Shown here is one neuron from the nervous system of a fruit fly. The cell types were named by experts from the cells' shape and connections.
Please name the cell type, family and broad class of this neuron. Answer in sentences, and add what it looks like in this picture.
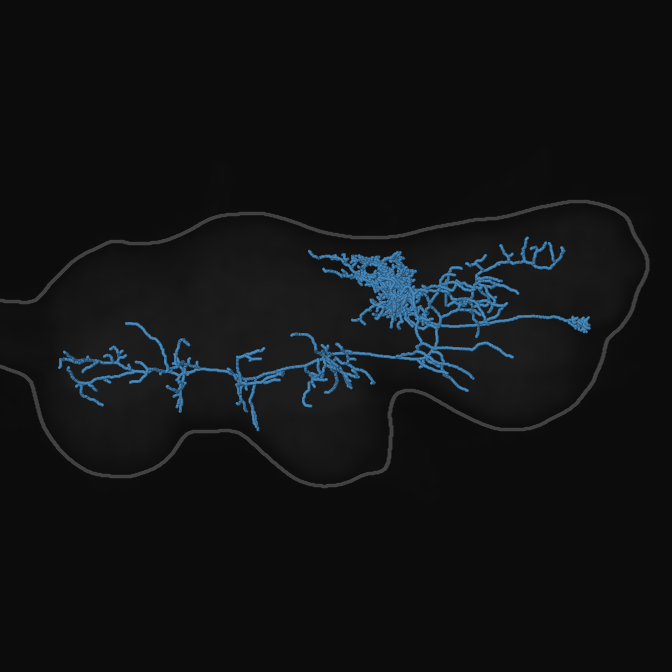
The cell type is IN12B002. The family is hemilineage 12B. This is a nerve-cord intrinsic neuron. Dozens of branch ends can be seen. In this view it is more than twice as wide as it is tall.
